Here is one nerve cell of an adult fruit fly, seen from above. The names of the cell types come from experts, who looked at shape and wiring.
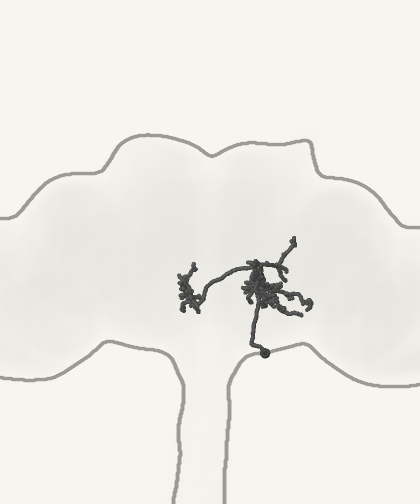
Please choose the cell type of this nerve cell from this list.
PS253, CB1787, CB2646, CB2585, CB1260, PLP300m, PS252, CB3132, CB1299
CB1787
